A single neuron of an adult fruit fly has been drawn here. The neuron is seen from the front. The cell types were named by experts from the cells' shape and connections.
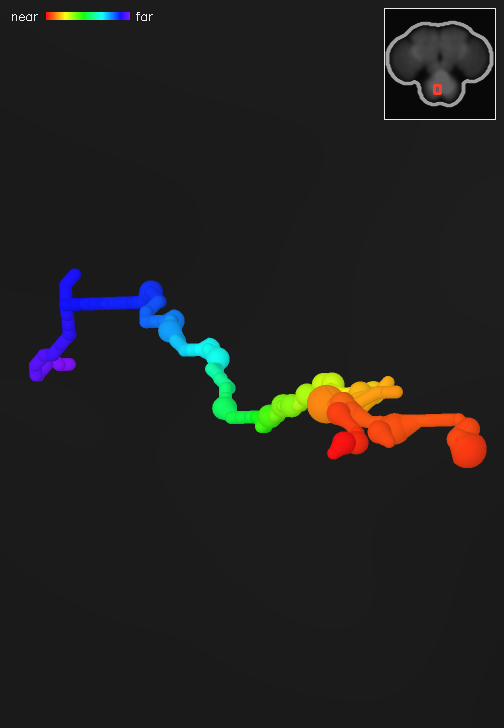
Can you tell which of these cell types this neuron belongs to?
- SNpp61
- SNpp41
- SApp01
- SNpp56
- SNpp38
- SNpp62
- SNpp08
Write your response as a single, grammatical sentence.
Belonging to the cell type SNpp56 is this neuron.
